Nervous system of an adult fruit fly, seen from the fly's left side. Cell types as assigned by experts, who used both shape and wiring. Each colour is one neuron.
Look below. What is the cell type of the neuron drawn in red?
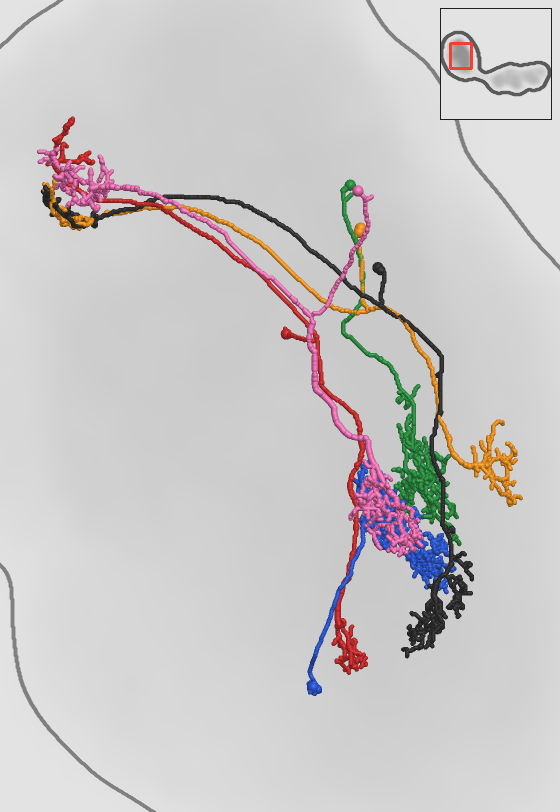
LC10c-2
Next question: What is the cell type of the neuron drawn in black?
LC10c-1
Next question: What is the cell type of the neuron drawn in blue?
Li14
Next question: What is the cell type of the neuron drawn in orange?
LC10a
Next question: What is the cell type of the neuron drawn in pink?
LC10d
